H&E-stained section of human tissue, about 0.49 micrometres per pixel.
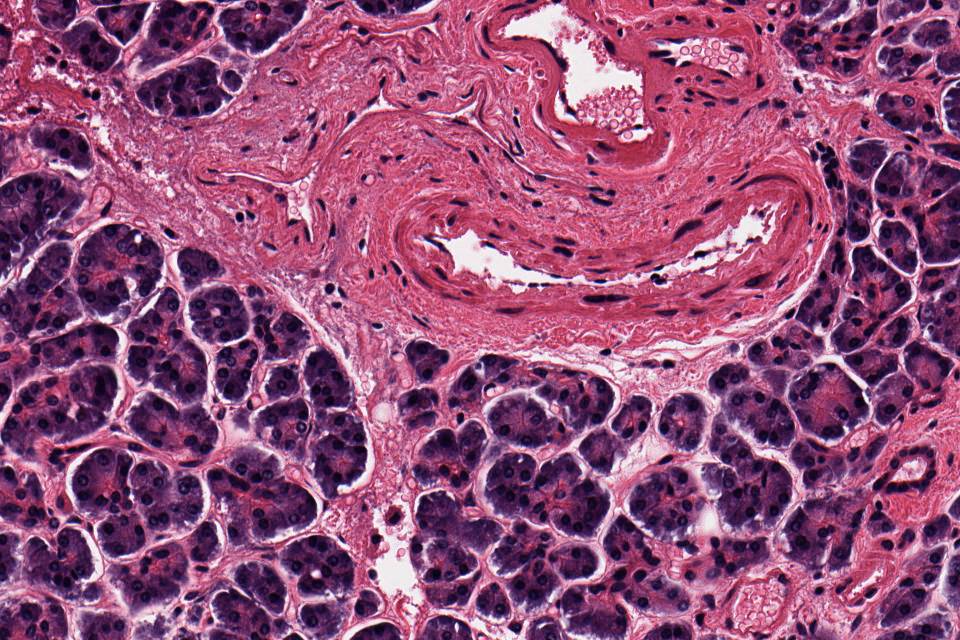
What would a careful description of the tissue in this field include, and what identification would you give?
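Closely packed rounded acini of wedge-shaped cells with strongly purple cytoplasm fill the left, lower and right parts of the field. Their round, dark nuclei lie toward the outer base of each cell. A broad band of pink fibrous tissue crosses the upper middle. This is pancreas.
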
